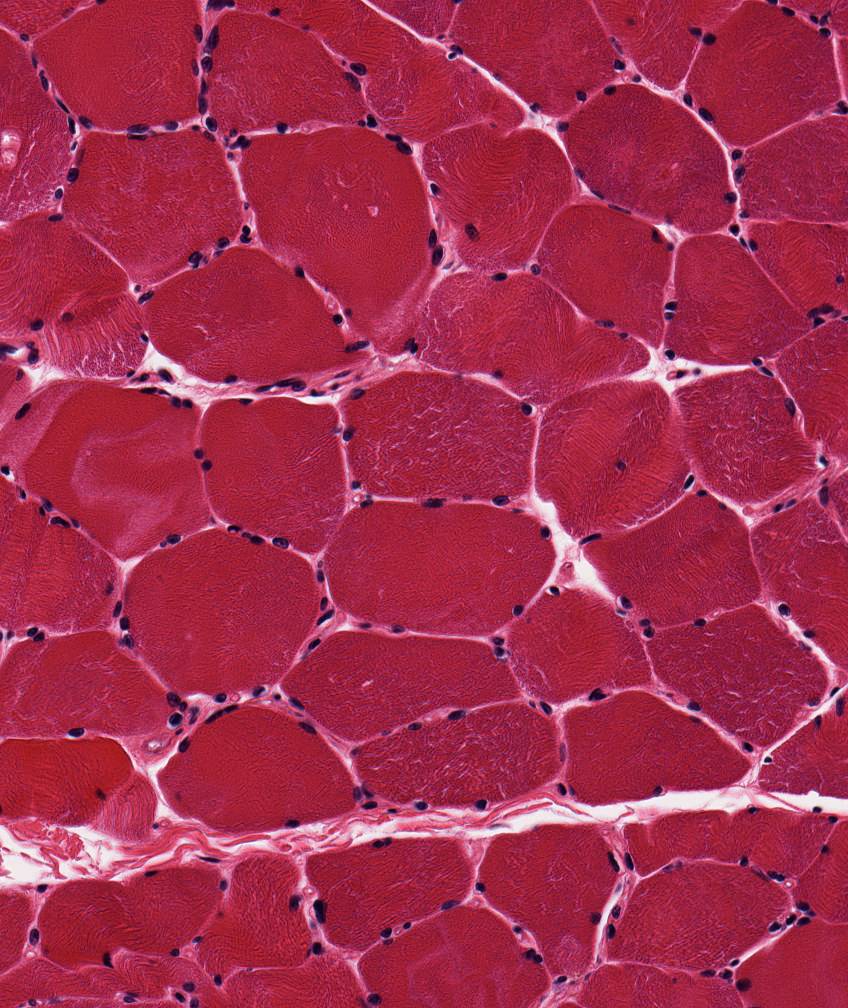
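Skeletal muscle: fibres of broadly similar size with mostly rounded-polygonal outlines and deep red, eosinophilic cytoplasm of fine stippled texture. Small dark flattened nuclei sit at the fibre edges, not centrally. Thin pale pink connective tissue strands separate neighbouring fibres.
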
